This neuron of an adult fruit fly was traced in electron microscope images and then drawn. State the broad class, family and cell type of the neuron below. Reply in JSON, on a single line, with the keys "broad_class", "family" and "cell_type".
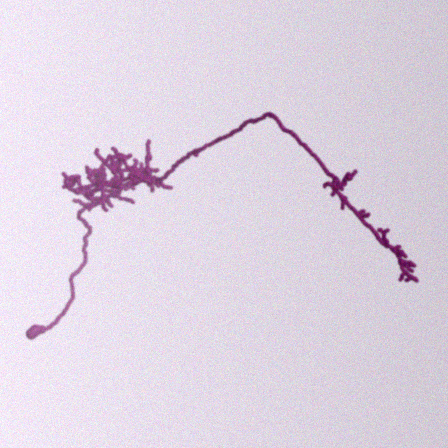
{"broad_class": "optic-lobe intrinsic neuron", "family": "Tm", "cell_type": "Tm37"}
